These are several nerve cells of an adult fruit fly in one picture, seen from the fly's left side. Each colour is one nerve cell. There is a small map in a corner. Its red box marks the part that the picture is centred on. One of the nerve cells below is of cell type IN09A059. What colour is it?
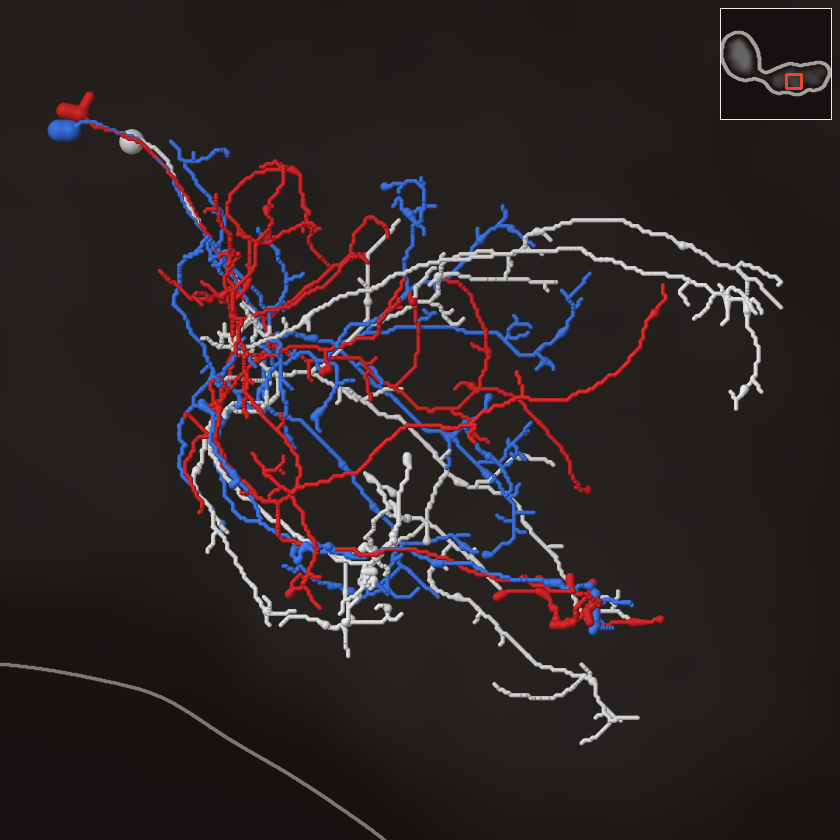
red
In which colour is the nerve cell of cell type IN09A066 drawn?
blue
